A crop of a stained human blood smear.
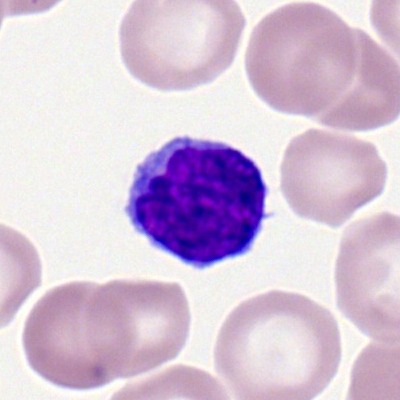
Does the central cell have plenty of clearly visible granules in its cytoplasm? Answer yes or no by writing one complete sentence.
No, there is no granule to be seen in the cell's cytoplasm.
